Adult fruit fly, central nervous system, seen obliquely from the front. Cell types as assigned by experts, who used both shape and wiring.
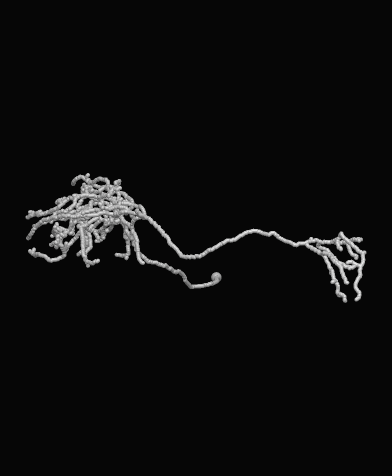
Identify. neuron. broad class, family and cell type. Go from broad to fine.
central-brain intrinsic neuron; hemilineage DM6_dorso_lateral; SLP405_c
